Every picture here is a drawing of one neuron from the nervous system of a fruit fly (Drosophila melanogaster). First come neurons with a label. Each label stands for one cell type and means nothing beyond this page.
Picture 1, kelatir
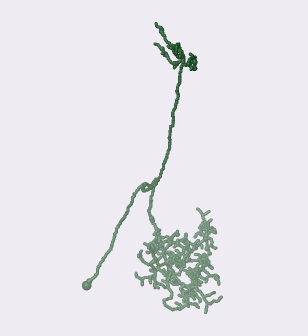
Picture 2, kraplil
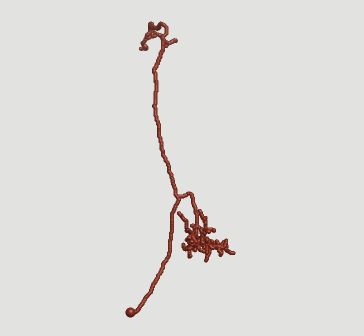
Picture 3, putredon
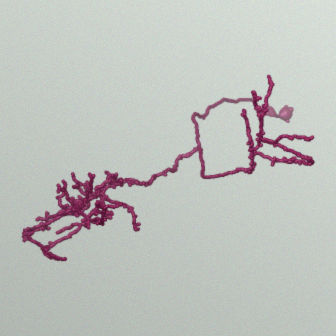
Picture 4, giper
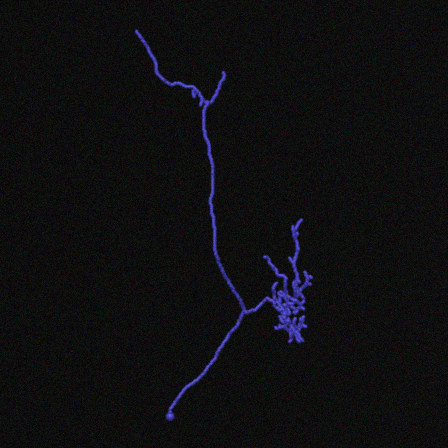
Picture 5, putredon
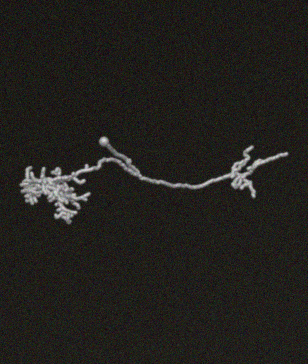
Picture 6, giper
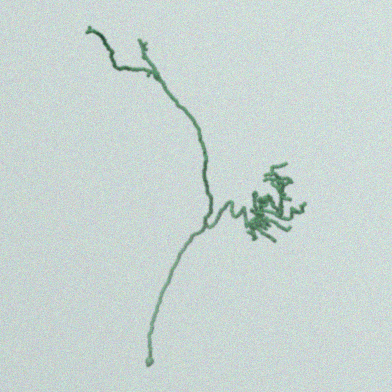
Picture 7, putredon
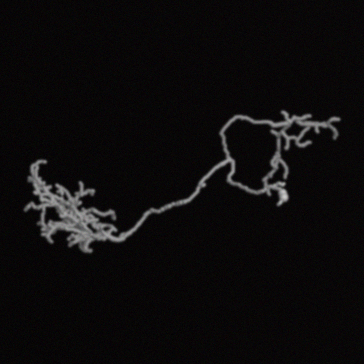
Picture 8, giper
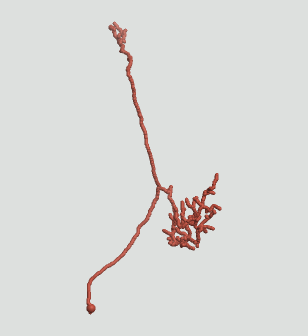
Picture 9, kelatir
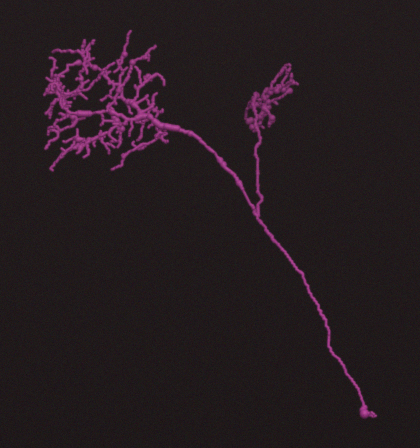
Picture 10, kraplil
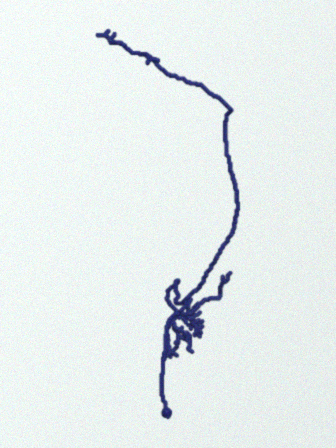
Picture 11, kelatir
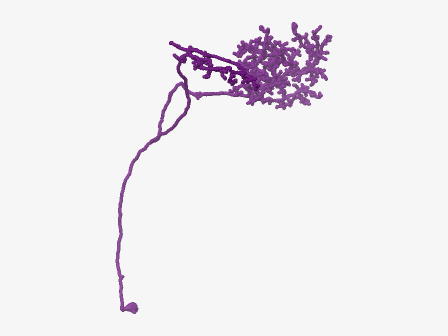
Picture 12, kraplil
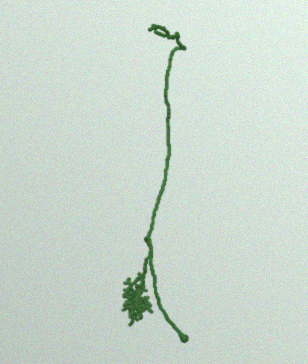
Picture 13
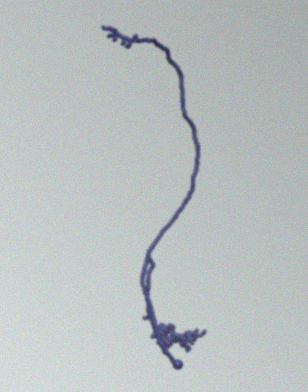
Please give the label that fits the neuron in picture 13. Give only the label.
kraplil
